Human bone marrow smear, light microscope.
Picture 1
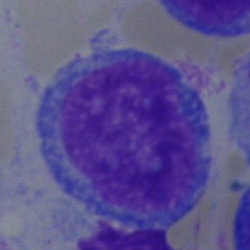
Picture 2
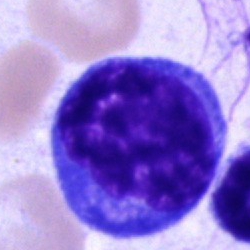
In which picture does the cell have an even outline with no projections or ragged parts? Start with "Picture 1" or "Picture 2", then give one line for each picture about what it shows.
Picture 2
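In picture 1: The cell edge is slightly irregular, with a small bleb at the top.
In picture 2: The cell outline is round and smooth, without surface projections.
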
